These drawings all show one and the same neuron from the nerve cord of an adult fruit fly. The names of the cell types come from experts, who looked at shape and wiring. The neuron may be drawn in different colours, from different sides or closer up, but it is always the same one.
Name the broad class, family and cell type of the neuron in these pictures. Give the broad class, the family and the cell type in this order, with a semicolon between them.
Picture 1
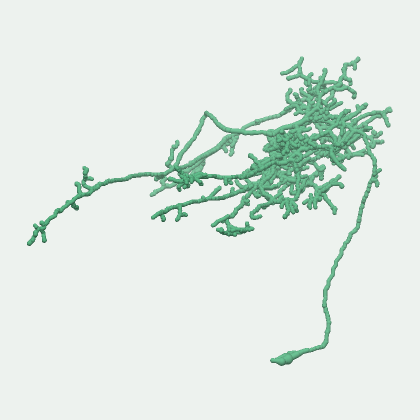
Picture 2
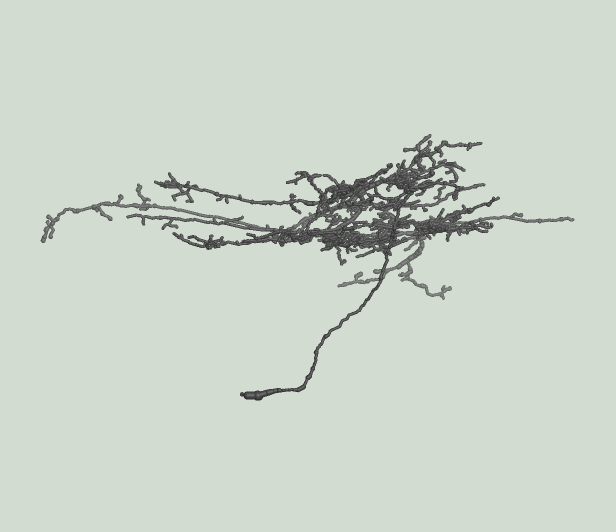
nerve-cord intrinsic neuron; hemilineage 14B; IN14B007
